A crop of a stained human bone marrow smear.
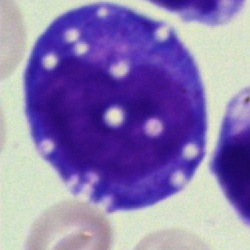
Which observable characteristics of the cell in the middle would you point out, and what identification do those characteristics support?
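You'll notice the vacuoles straight away: many small, sharply outlined, clear round ones scattered across the cell. The nucleus fills most of it, and the chromatin looks fine and even rather than clumped. Down at the lower left, the edge is slightly notched and irregular. It's a blast.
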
